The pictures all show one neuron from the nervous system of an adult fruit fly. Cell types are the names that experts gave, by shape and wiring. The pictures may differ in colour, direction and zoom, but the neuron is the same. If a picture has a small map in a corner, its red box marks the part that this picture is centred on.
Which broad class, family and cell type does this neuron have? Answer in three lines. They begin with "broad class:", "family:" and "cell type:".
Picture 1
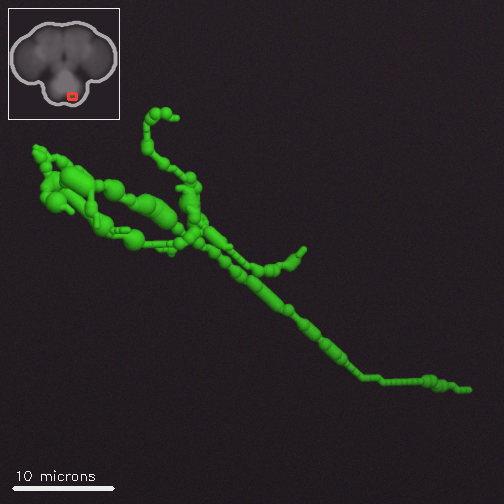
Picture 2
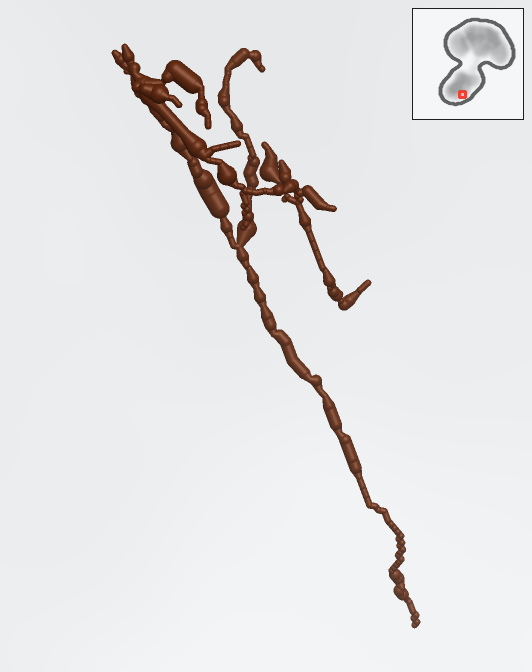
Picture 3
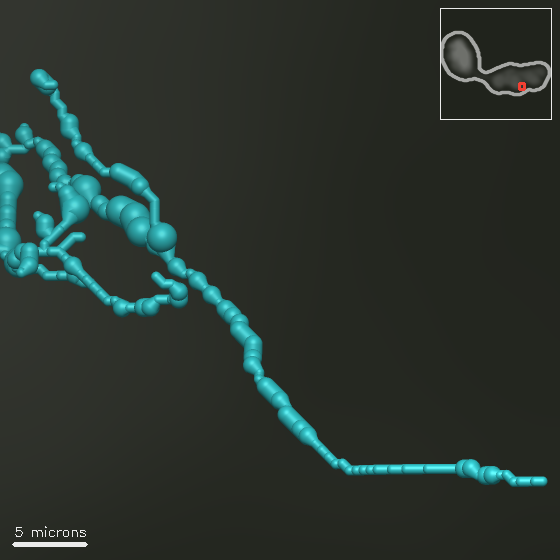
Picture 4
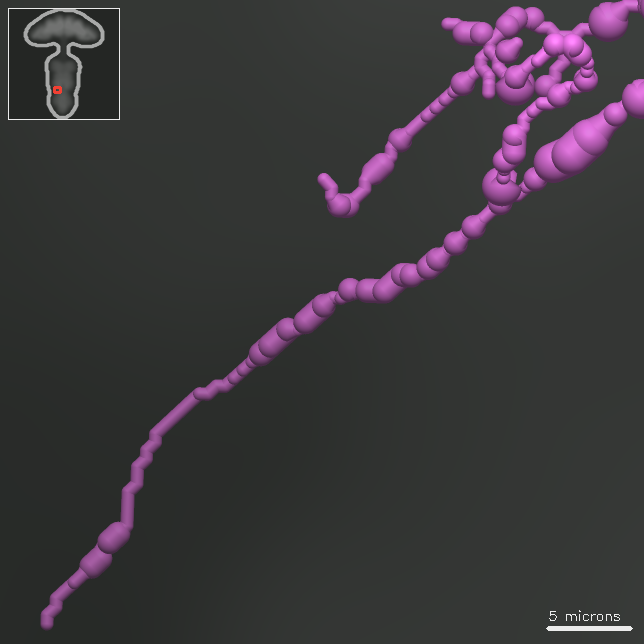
broad class: sensory neuron entering the nerve cord
family: class mechanosensory tactile
cell type: SNta25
